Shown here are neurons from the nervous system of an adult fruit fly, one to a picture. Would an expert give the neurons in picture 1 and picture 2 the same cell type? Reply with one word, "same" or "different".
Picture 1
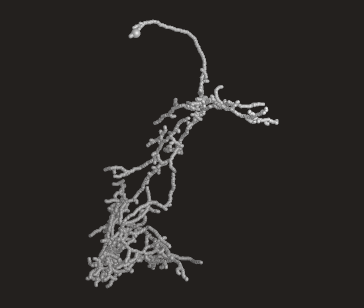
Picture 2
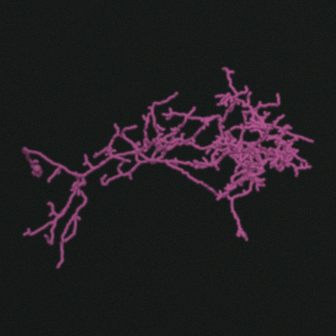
same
